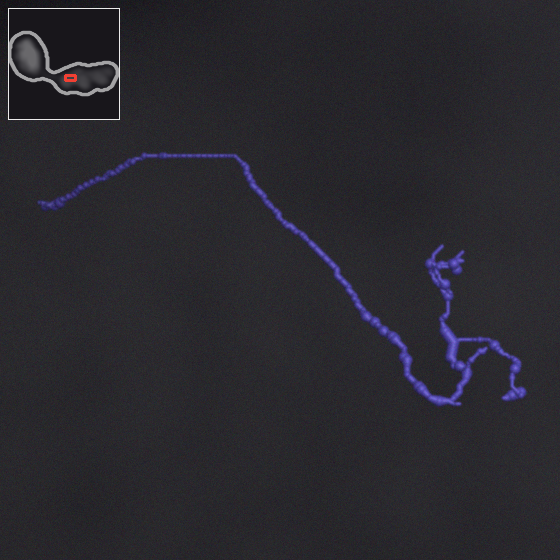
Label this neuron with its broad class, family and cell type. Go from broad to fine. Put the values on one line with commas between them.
sensory neuron entering the nerve cord, class mechanosensory tactile, SNta04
